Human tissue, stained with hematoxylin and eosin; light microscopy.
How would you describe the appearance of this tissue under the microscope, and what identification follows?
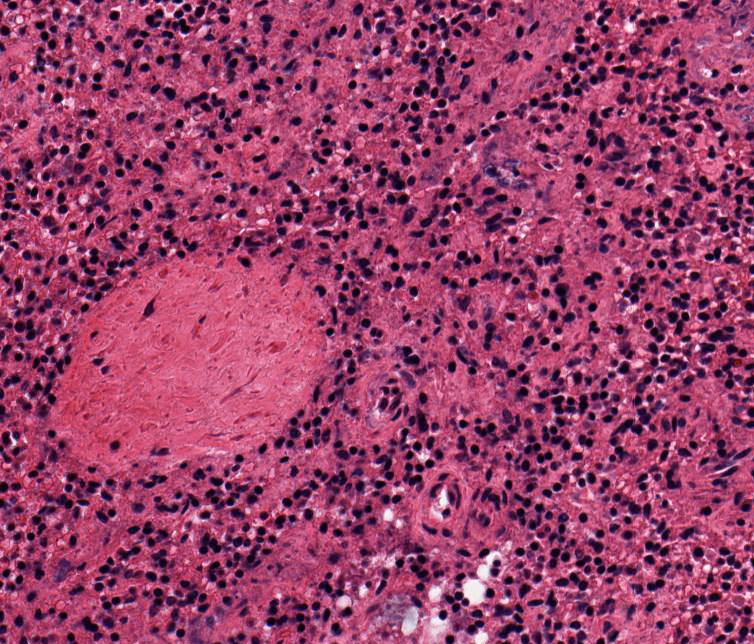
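Most of the field is a diffuse, sheet-like infiltrate of small cells with dark round nuclei and no organised architecture. Just right of centre, lower half, you've got two small vessels with thick concentric walls and narrow lumens. A few small round clear vacuoles cluster at bottom centre. No epithelium or glands anywhere. It's spleen.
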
